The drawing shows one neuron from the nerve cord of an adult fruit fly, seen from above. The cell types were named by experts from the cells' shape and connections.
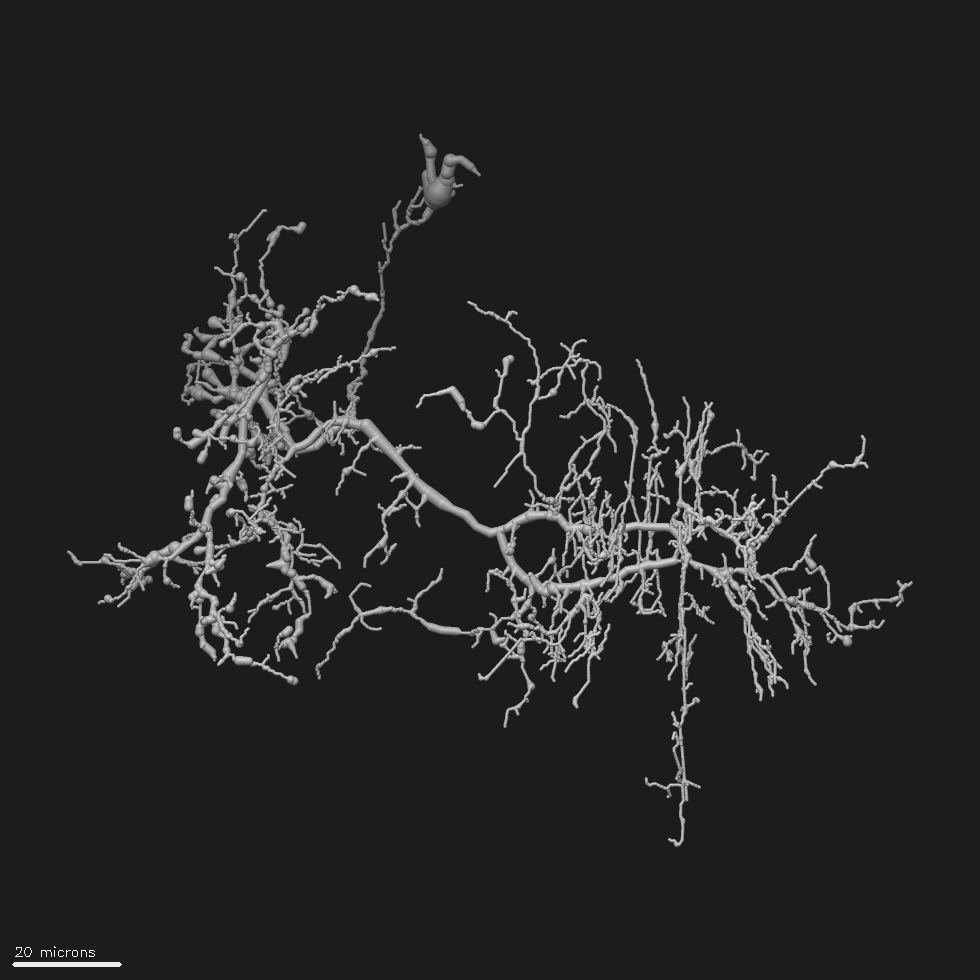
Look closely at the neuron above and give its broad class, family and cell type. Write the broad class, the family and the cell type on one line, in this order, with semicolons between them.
nerve-cord intrinsic neuron; hemilineage 13A; IN13A011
